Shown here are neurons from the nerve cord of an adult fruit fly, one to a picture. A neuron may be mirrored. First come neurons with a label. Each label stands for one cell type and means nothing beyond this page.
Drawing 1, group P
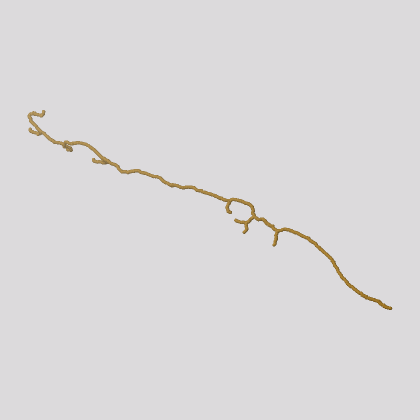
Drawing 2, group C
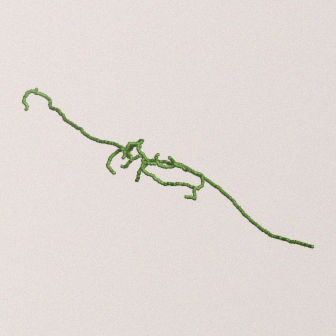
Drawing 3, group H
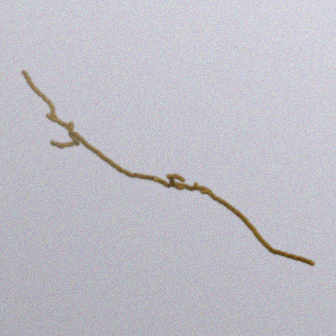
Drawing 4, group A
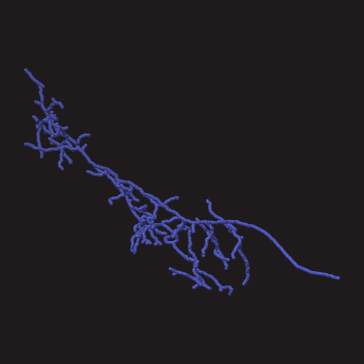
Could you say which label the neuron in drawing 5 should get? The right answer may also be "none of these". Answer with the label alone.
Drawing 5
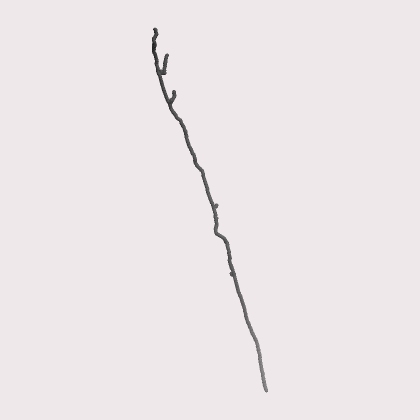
group P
